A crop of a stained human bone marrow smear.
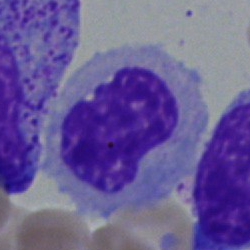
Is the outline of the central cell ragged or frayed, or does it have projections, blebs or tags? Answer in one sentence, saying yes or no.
Yes, the cell's outline is ragged or frayed, or carries projections, blebs or tags.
